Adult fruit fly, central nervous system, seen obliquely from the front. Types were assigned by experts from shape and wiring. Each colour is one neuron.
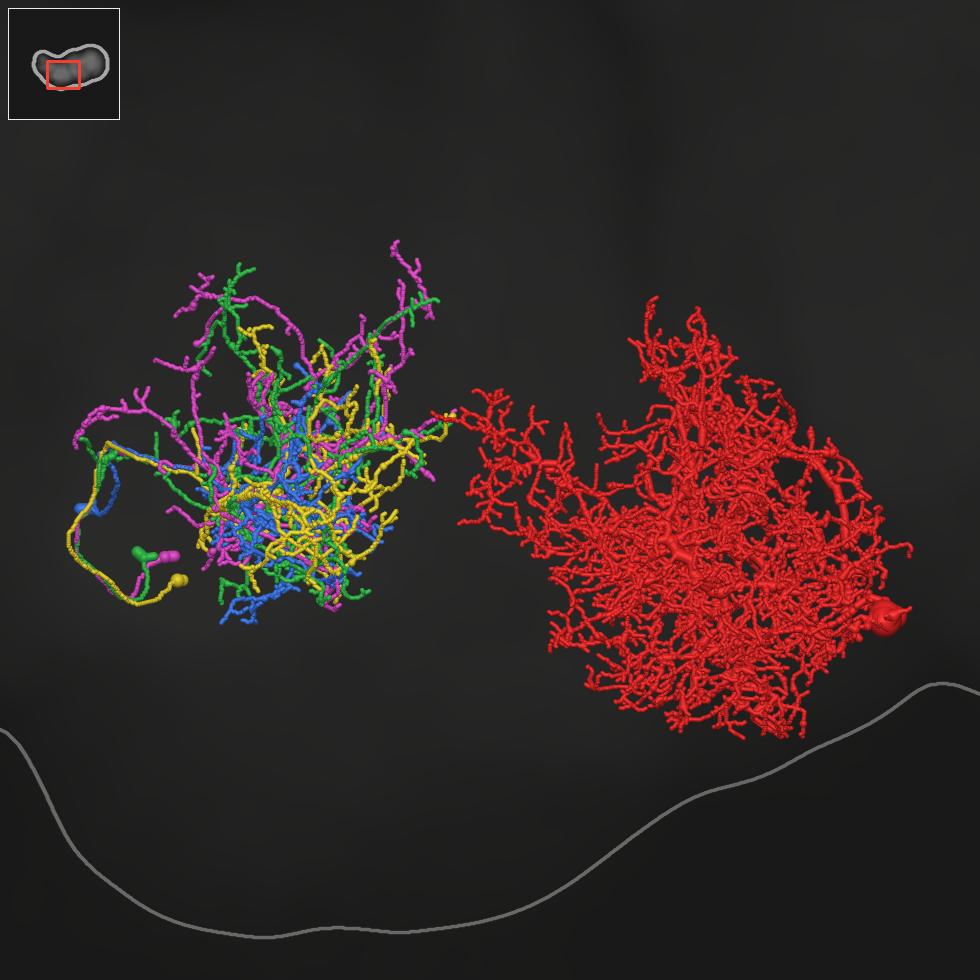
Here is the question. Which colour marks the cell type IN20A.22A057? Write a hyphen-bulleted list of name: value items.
- colour: yellow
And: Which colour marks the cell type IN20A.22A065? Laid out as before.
- colour: blue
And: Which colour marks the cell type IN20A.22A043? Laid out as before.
- colour: green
